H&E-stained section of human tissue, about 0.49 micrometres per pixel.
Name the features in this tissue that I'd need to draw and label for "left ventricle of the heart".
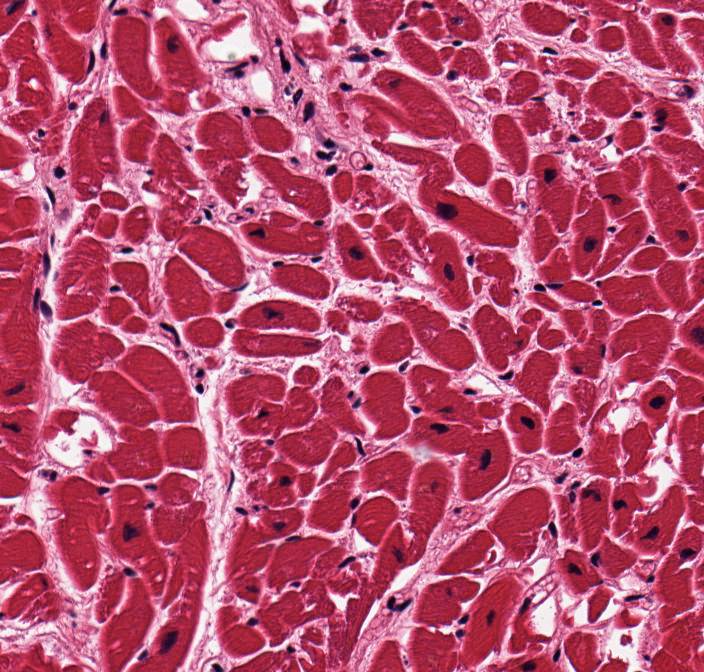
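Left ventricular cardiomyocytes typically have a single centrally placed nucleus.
In this section of the left ventricle of the heart, many muscle fibres have a single nucleus placed centrally within their deep red cytoplasm, and this goes with the name. Most muscle fibres across the field are cut transversely or obliquely, in small groups angled in different directions. Small dark elongated nuclei lie in the thin connective tissue between the fibres, and no fat cells are present anywhere in the field.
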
